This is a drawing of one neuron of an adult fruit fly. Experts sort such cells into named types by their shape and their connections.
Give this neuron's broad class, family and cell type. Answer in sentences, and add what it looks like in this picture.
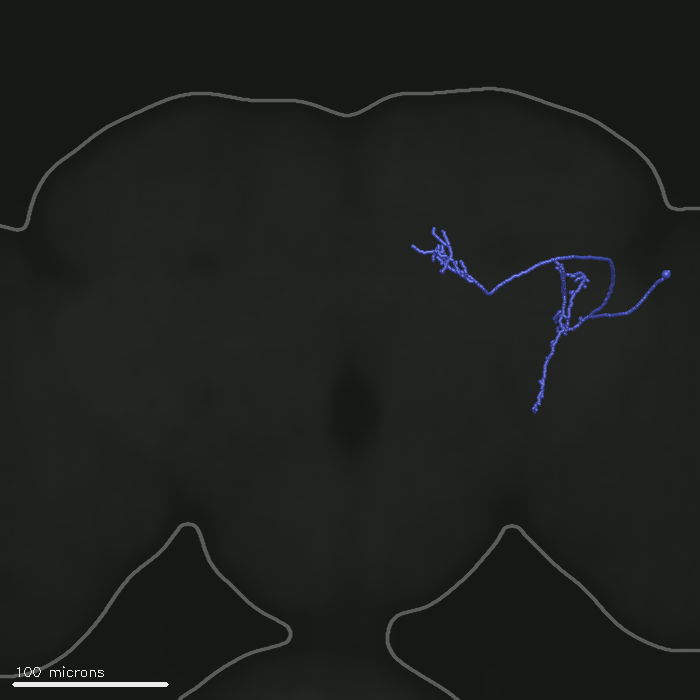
It is a central-brain intrinsic neuron. Its family is hemilineage SLPa&l1_lateral. It is of cell type PLP042_c. The cell body can be seen on the right of the picture. From left to right in the picture it spans about 170 microns.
